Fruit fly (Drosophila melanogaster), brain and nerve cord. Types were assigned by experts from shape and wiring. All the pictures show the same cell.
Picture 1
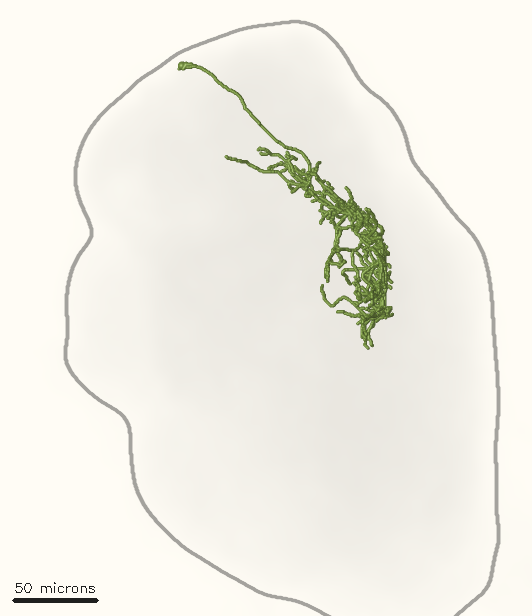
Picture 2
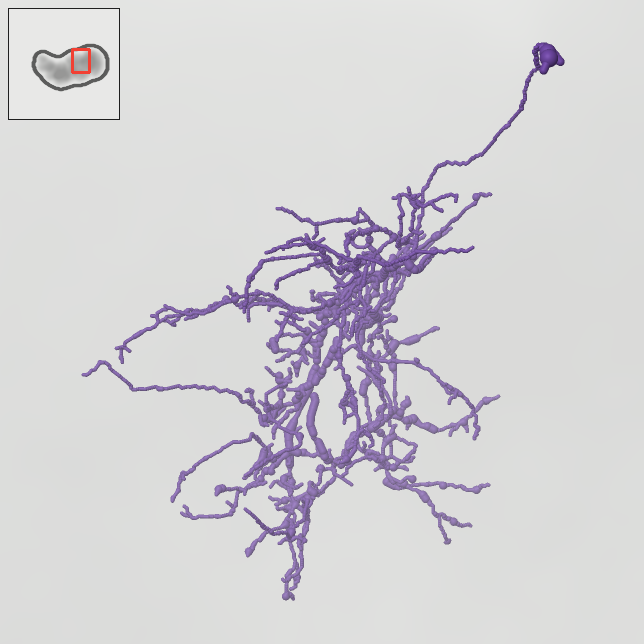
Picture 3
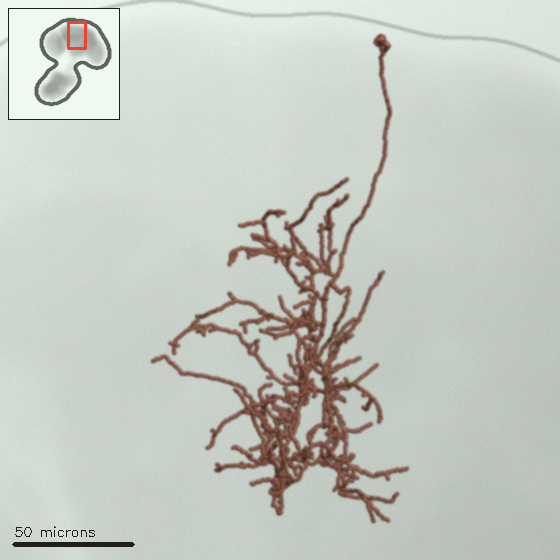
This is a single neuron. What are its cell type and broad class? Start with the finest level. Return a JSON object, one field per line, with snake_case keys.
{
 "cell_type": "IB025",
 "broad_class": "central-brain intrinsic neuron"
}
